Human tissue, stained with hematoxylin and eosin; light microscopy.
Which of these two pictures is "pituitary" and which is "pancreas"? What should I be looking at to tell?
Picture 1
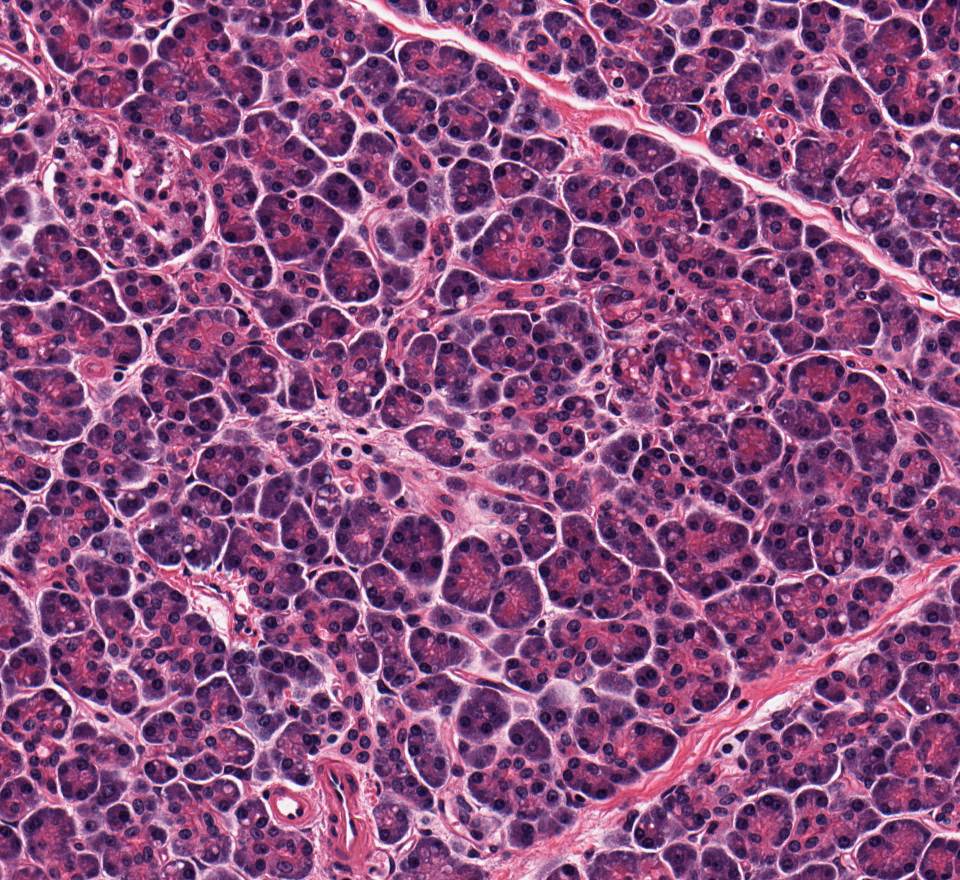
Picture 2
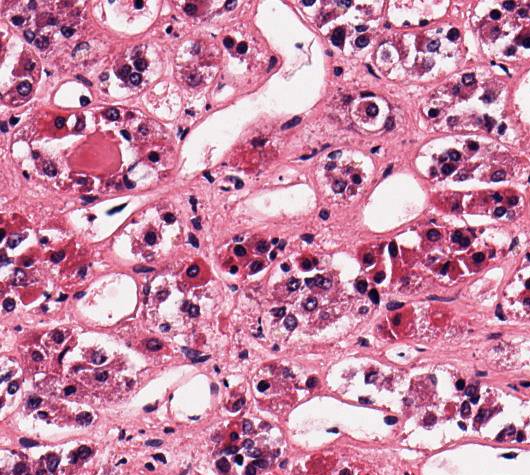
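Let's take them in turn: the pancreas is picture 1, and the pituitary is picture 2. Look first at picture 1, where closely packed small rounded acini fill the field, grouped into lobules. Each acinar cell is deep pink and granular toward the acinar centre and purplish toward the base, where its round nucleus sits. The acinar lumens are tiny and mostly inconspicuous. Now the pituitary: here the cells in the nests are large and polygonal, with abundant granular pink cytoplasm. Scattered among them, especially in the left half, some cells have denser, deeper red cytoplasm than their neighbours. Thin septa carry small dark elongated nuclei, and you won't find a fat cell anywhere.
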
